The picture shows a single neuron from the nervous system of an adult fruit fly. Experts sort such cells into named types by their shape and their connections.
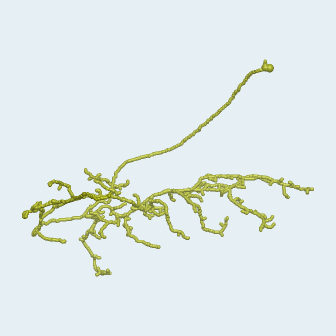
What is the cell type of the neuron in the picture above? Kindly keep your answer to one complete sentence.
This neuron belongs to the cell type PLP114.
